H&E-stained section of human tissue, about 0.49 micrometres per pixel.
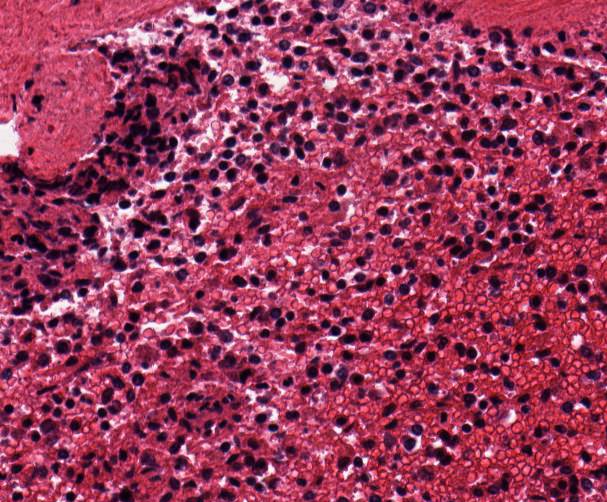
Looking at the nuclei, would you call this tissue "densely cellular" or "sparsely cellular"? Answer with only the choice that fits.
Densely cellular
